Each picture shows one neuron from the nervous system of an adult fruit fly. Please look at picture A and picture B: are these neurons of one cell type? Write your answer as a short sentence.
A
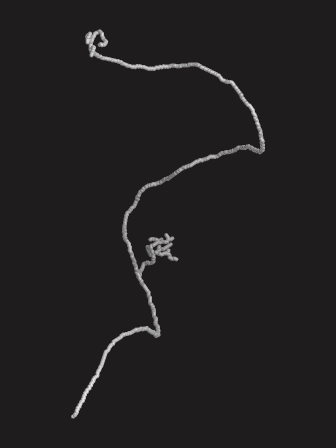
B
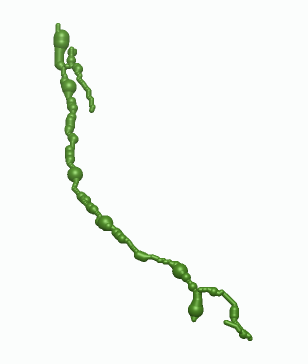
They are of different cell types.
